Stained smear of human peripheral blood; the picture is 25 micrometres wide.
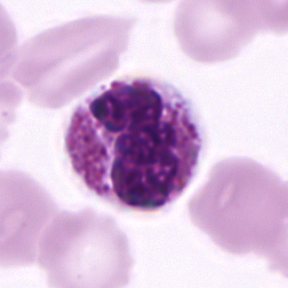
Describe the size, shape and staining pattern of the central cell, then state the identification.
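A round, smooth outline, about 12 micrometres across. The nucleus lies toward the right, so the band of cytoplasm on the left is wider. Its chromatin is dark purple and densely clumped, and coarse reddish-purple granules pack the cytoplasm. It is an eosinophil.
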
